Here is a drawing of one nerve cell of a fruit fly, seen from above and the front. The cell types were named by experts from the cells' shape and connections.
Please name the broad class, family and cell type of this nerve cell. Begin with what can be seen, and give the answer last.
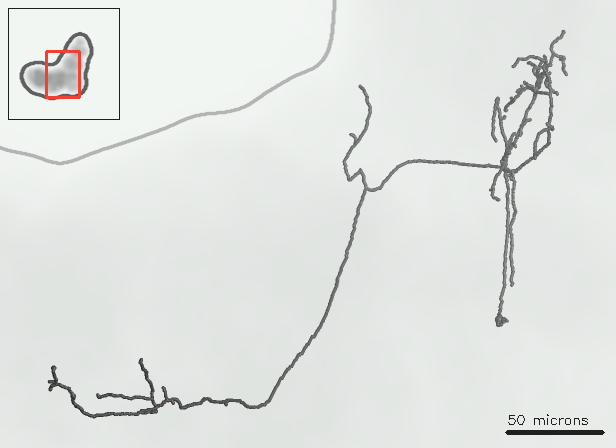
The cell body is at the lower right of the picture. From left to right in the picture it spans about 250 microns. This is an ascending neuron. Its family is hemilineage 07B. It is of cell type AN07B069_b.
